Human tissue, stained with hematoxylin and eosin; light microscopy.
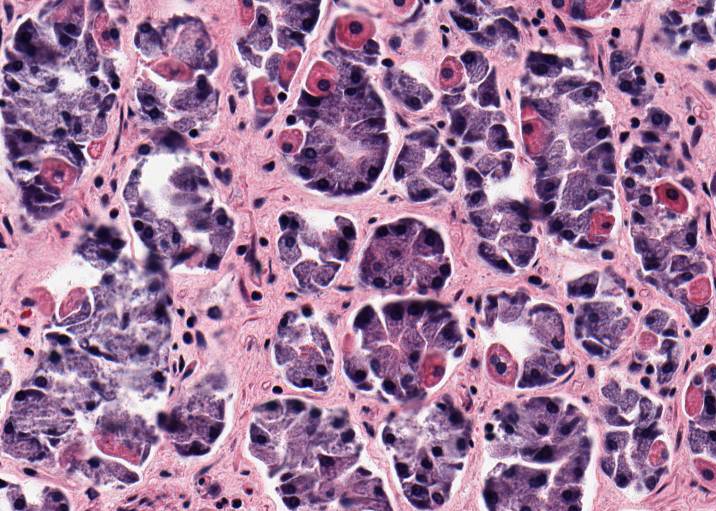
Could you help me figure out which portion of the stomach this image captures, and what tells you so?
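These are fundic glands. First, most cluster cells have purple-grey, granular cytoplasm and dark, round nuclei. Second, far fewer rounded cells with bright pink cytoplasm and one central round nucleus lie among them.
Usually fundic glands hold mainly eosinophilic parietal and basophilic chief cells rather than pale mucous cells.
Third, some clusters near the centre have a small lumen ringed radially by cells.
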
